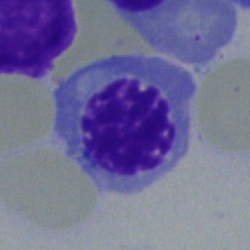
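Erythroblast in a stained bone marrow smear, with the middle cell taken point by point. First, the chromatin is coarsely clumped into dark blocks separated by small pale spaces. Second, the cytoplasm is a pale blue-grey. Third, that cytoplasm forms a rim running all the way round the nucleus. Finally, no granules are visible in it.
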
